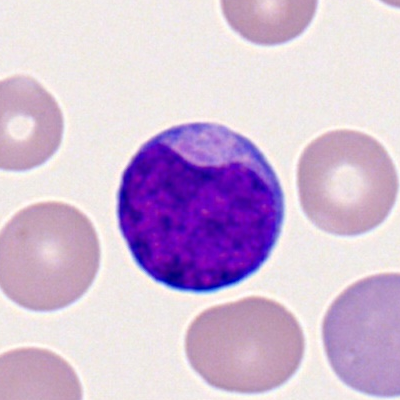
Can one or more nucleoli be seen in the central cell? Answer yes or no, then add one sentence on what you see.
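No. No nucleoli are visible in the nucleus.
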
